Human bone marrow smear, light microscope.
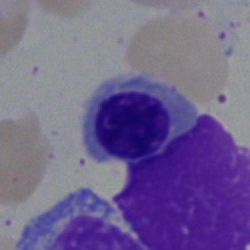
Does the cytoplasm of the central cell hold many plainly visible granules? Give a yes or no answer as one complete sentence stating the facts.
No, the cytoplasm of this cell holds no visible granules.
